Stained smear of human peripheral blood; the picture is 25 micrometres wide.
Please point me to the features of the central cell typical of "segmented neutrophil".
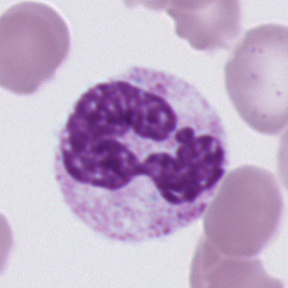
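Segmented neutrophil: what fits. Cell about 15 micrometres across.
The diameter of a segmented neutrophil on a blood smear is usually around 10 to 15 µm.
This cell lies at the upper end of that range. Cytoplasm pale pink.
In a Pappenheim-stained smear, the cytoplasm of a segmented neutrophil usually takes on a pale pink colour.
The colour here matches that. Also seen: chromatin dark purple and coarsely clumped; cytoplasmic rim widest below the nucleus; fine pink-violet granules scattered throughout the cytoplasm. Nothing seen goes against the name.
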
